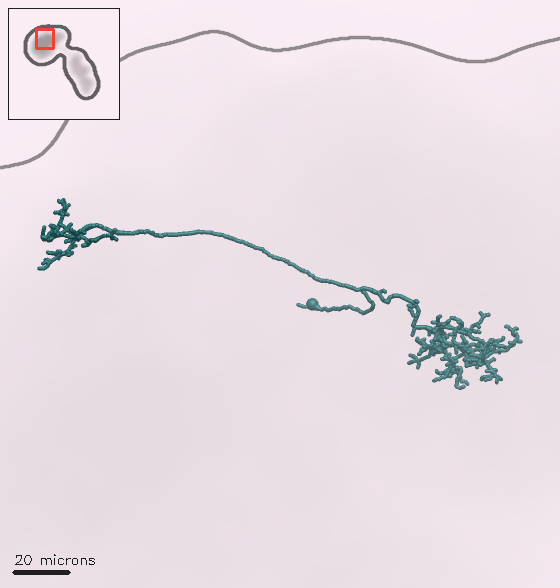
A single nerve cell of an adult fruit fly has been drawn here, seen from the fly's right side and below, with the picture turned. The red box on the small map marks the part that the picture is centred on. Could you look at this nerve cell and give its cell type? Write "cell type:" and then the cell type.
cell type: LC10a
